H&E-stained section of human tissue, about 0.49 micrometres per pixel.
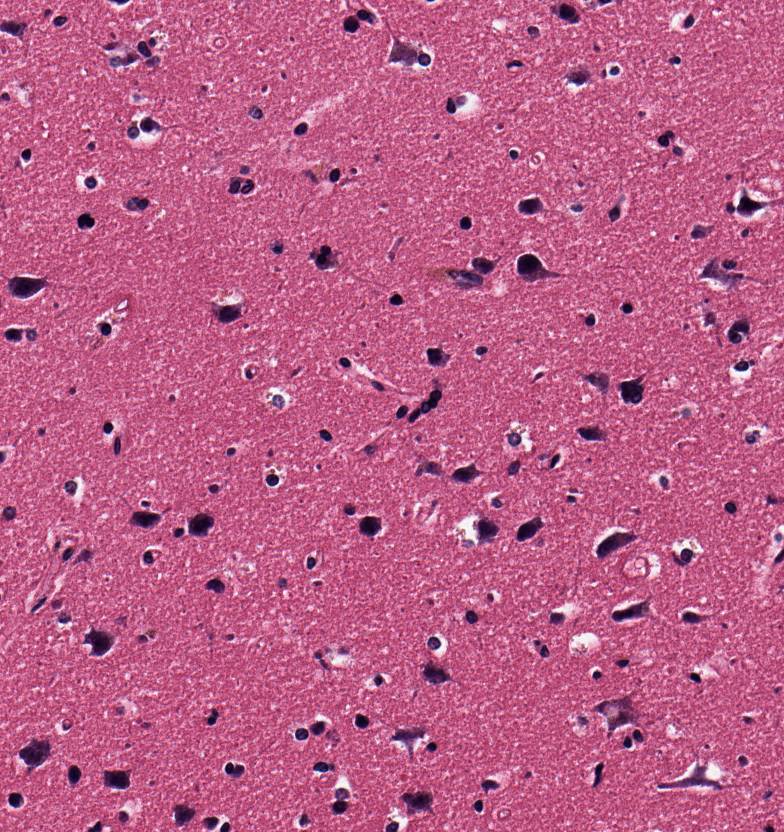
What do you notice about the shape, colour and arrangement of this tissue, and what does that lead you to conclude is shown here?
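First, notice that cells lie singly across the whole field, never forming glands, tubules or other units. Between them is a finely granular, stippled pink neuropil. Scattered neurons have angular, triangular cell bodies drawn out into a tapering process, as at the lower right edge. Small round dark glial nuclei with little visible cytoplasm are spread evenly through the field. This is cerebral cortex.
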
